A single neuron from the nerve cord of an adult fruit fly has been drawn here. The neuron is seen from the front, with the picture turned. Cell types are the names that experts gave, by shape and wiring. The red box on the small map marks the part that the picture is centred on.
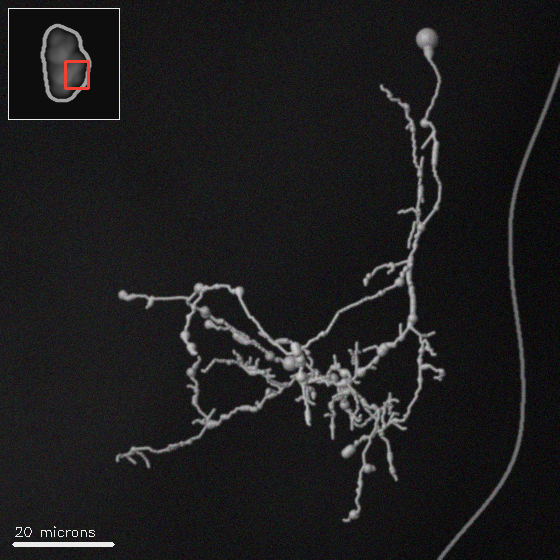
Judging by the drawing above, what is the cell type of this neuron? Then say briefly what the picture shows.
Its cell type is IN20A.22A084. It is a nerve-cord intrinsic neuron. From top to bottom in the picture it spans about 100 microns. The picture shows dozens of branch ends.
